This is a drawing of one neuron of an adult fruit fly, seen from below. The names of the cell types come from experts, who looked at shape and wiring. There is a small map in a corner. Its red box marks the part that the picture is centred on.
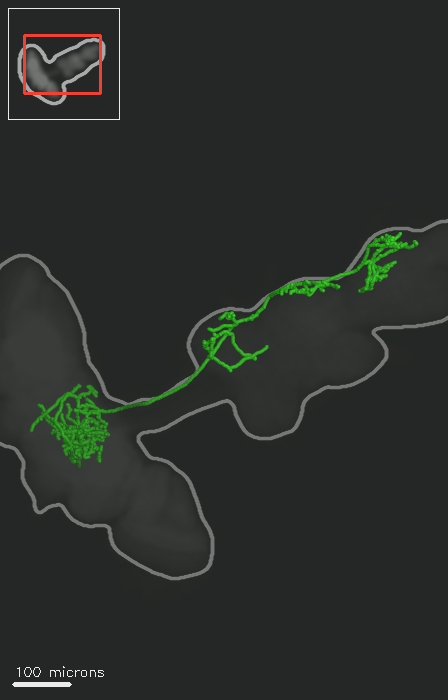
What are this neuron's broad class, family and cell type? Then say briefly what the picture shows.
Its broad class is descending neuron. The family is DNge. The cell type is DNge038. By the scale bar it is about 700 microns wide in this view. As drawn here it is wider than it is tall.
